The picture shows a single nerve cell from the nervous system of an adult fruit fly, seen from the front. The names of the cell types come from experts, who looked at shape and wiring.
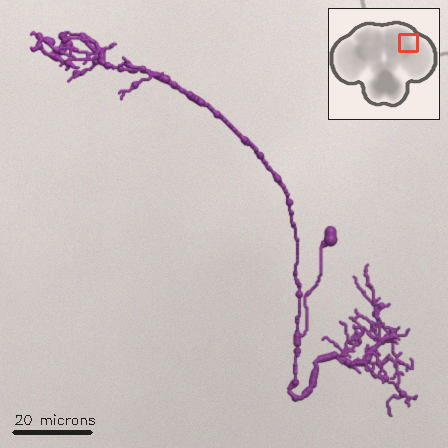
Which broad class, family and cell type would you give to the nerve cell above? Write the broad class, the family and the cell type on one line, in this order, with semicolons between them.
visual projection neuron; hemilineage VPNd2; LC10a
